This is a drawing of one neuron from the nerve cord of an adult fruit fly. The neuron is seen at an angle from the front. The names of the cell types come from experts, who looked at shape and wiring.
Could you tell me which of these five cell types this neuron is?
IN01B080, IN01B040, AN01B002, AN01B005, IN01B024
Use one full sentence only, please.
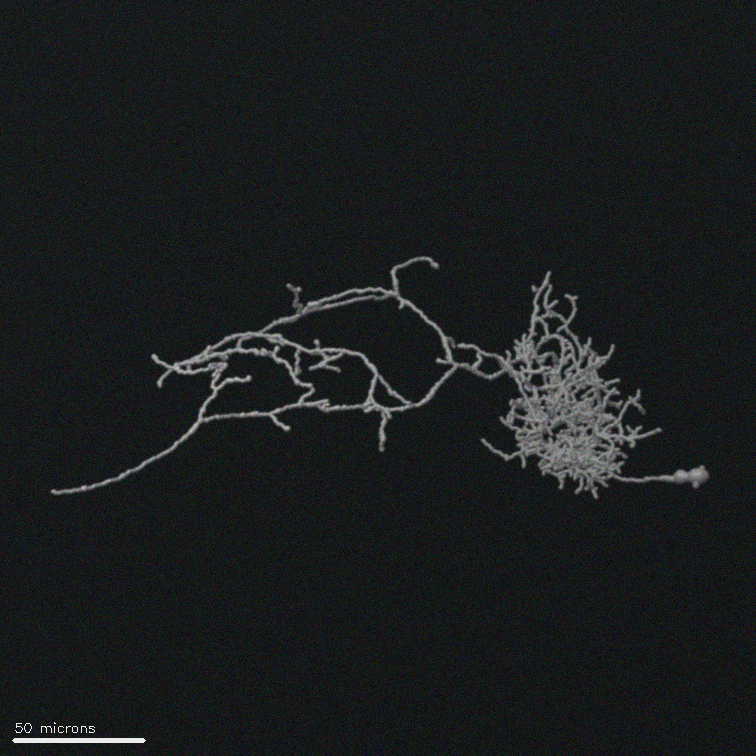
This neuron belongs to the cell type AN01B005.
